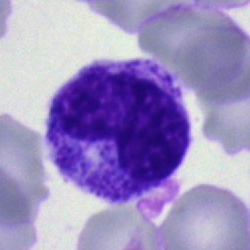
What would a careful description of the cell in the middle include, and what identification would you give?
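Outline first: round and smooth. Next, the nucleus fills most of the cell, sits toward the upper right and carries a notch on its lower-left side. Last, its chromatin is dark purple and coarsely clumped. This cell is a metamyelocyte.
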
